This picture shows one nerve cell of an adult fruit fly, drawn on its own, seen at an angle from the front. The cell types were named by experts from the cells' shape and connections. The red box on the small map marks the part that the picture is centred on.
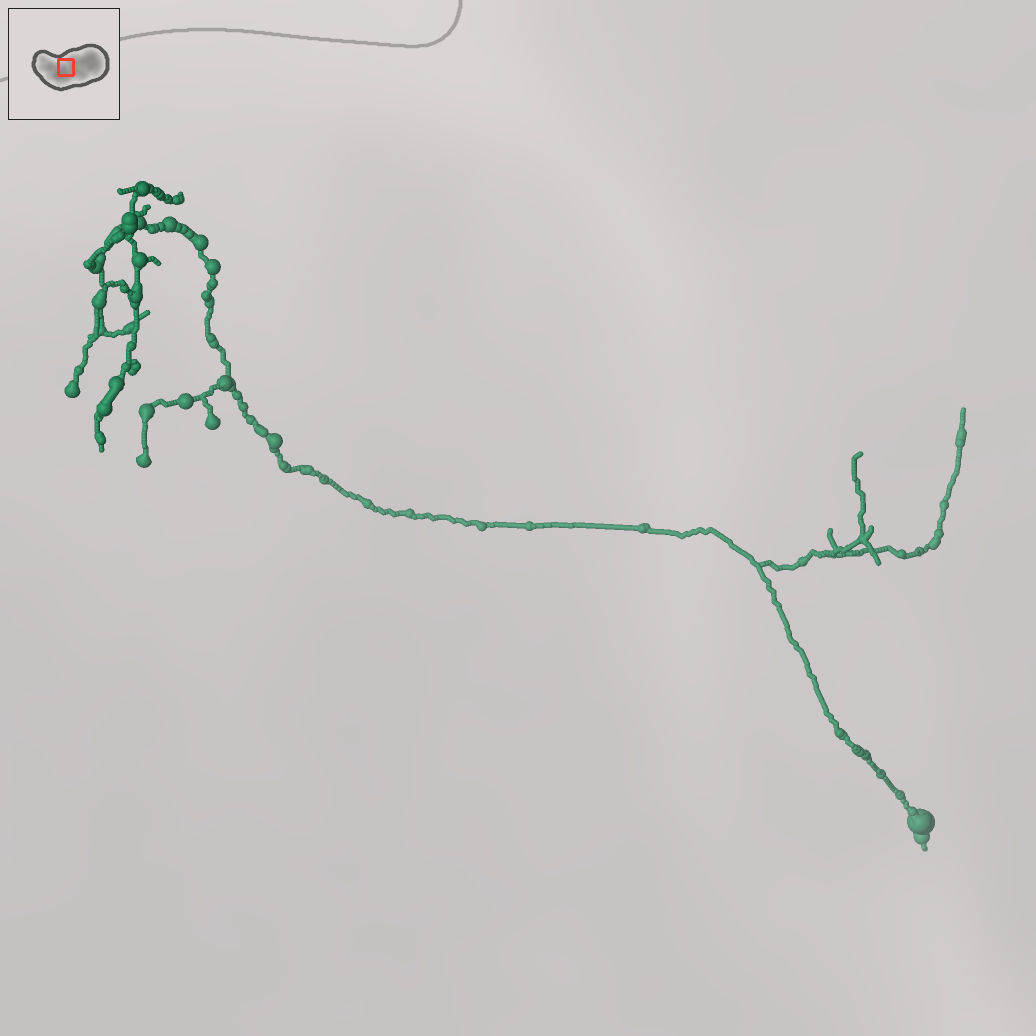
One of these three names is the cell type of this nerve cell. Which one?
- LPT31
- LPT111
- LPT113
LPT111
